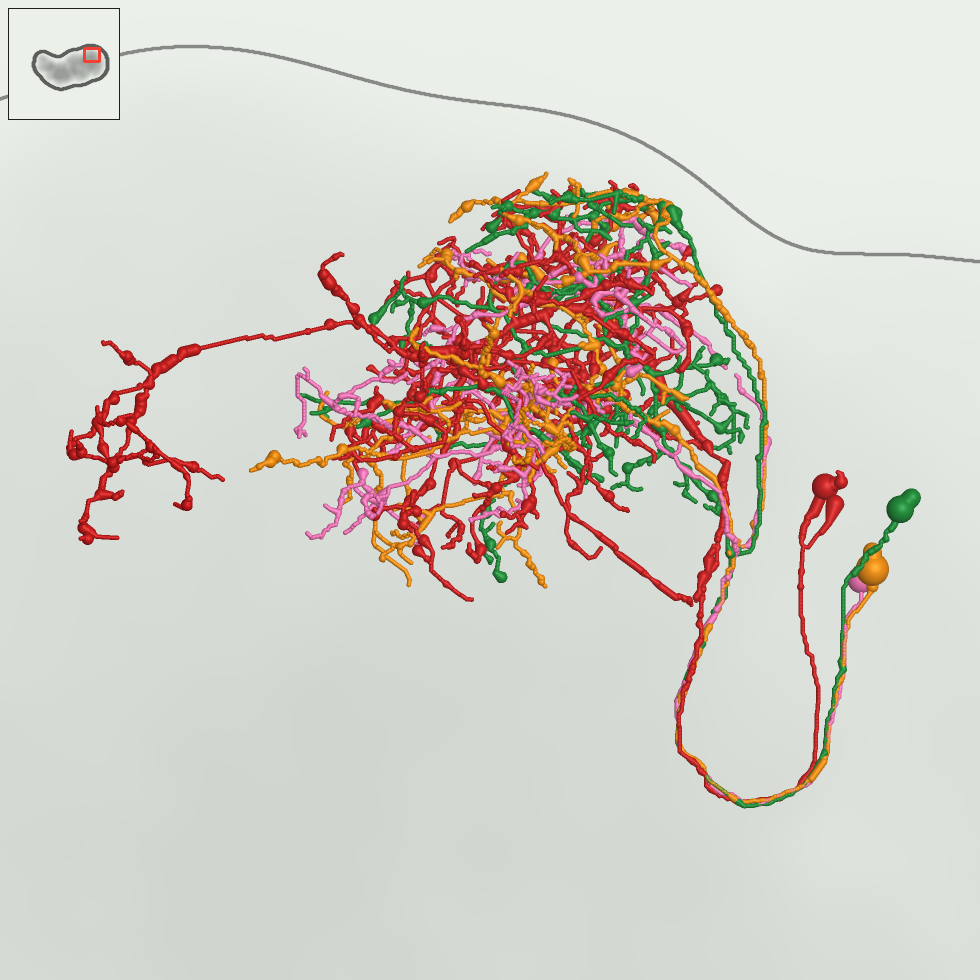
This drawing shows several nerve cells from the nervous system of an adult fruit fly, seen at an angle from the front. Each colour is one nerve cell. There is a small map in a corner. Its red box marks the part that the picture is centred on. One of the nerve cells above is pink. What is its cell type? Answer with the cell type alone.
LHAV4b1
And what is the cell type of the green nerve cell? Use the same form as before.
CB1483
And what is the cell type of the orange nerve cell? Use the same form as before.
CB2812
